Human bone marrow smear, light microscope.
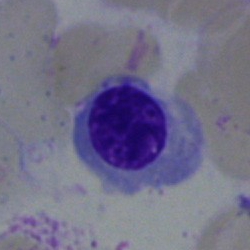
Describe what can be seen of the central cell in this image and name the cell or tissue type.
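The nucleus lies off-centre toward the upper left, so more cytoplasm remains on the right and below. Its chromatin is dark purple and clumped, with scattered paler patches. No granules are visible in the cytoplasm. The outline is irregular rather than smoothly round. The cell is an erythroblast.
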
